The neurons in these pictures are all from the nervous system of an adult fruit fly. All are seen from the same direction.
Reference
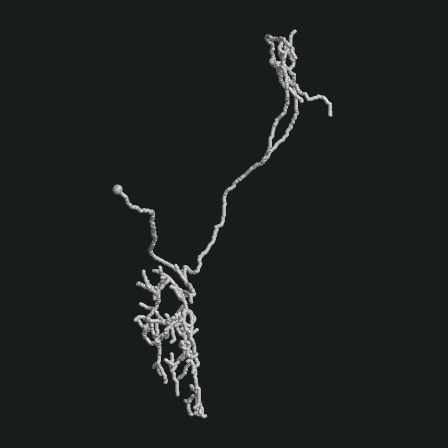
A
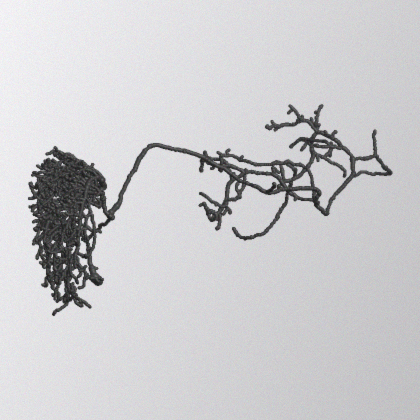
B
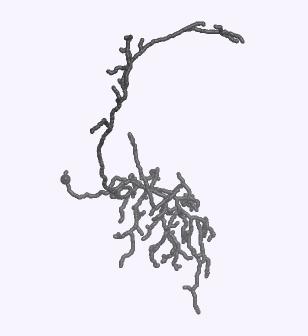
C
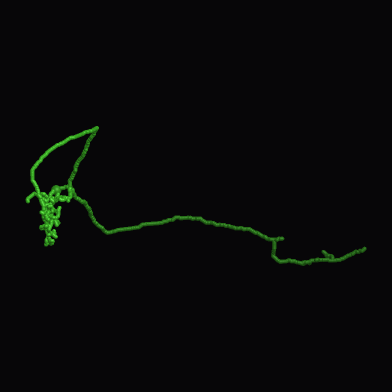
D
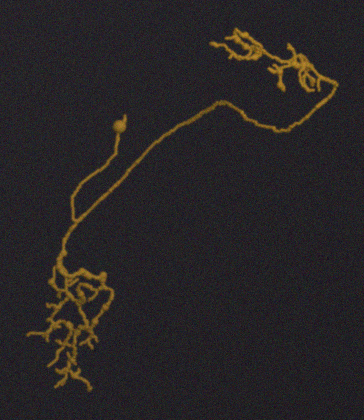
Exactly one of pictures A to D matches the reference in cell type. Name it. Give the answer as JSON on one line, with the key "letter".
{"letter": "B"}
